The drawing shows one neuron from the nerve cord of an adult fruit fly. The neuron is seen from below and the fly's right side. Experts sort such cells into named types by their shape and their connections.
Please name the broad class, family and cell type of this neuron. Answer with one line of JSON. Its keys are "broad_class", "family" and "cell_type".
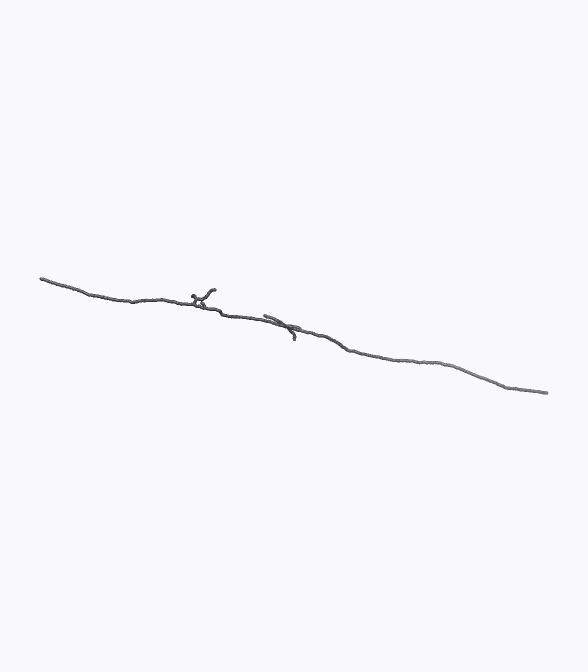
{"broad_class": "sensory neuron ascending to the brain", "family": "class mechanosensory proprioceptive", "cell_type": "SApp08"}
